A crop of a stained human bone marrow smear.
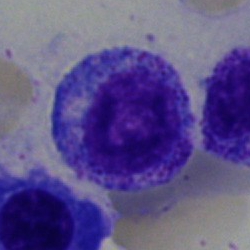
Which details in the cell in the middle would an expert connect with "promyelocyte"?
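Looking at the nucleus first: it sits slightly off-centre, towards the right, so the rim of cytoplasm is wider on the left.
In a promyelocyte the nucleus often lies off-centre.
So that placement goes with the name. Beyond that, the cytoplasm stains blue, with small reddish-purple granules scattered through it. And there's a paler patch of cytoplasm beside the nucleus, on its left side.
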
